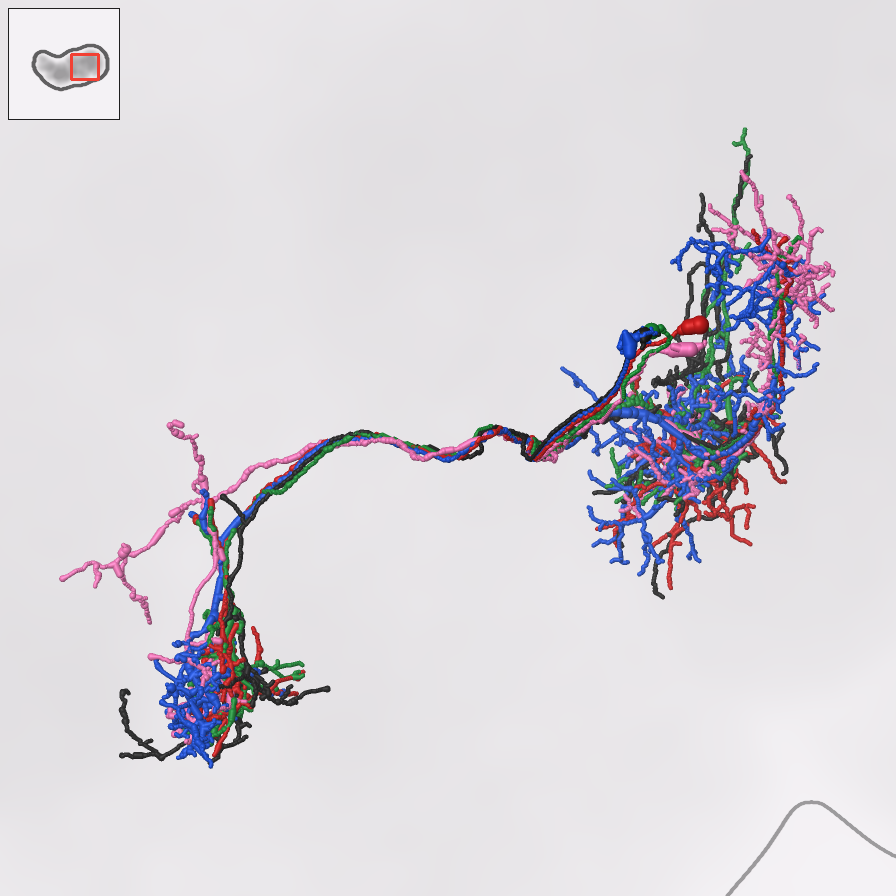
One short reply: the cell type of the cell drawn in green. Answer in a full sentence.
The cell type is WED084.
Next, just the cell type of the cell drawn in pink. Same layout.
The cell type is WED082.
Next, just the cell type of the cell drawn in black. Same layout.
The cell type is CB0390.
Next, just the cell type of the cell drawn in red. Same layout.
The cell type is WED083.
